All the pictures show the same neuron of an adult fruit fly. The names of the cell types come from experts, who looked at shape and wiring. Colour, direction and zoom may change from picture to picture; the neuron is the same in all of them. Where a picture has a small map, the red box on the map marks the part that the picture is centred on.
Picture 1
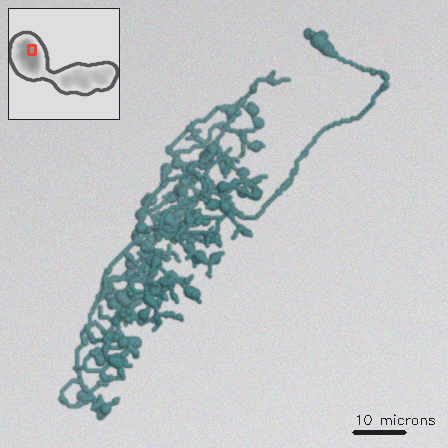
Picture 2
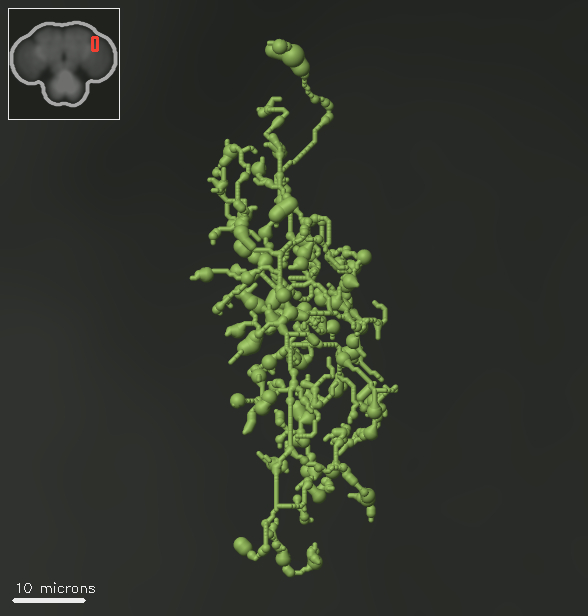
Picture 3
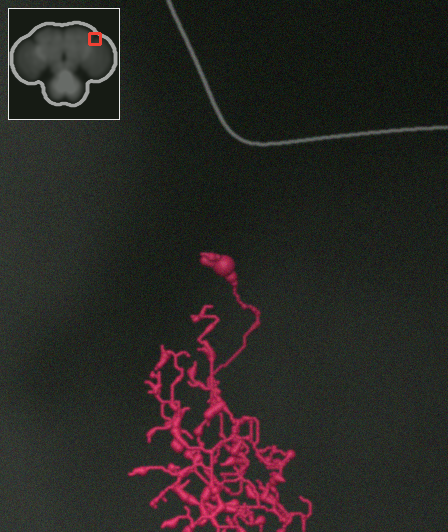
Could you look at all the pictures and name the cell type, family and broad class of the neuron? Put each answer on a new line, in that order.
Pm2a
Pm
optic-lobe intrinsic neuron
